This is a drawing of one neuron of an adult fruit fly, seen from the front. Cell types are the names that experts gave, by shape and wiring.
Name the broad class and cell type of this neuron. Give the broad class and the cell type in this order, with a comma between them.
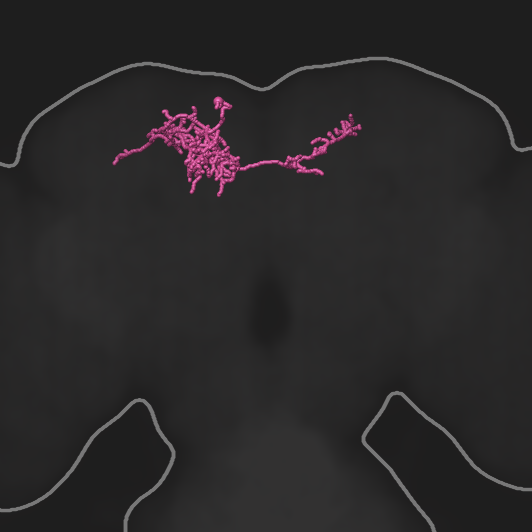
central-brain intrinsic neuron, SMP059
